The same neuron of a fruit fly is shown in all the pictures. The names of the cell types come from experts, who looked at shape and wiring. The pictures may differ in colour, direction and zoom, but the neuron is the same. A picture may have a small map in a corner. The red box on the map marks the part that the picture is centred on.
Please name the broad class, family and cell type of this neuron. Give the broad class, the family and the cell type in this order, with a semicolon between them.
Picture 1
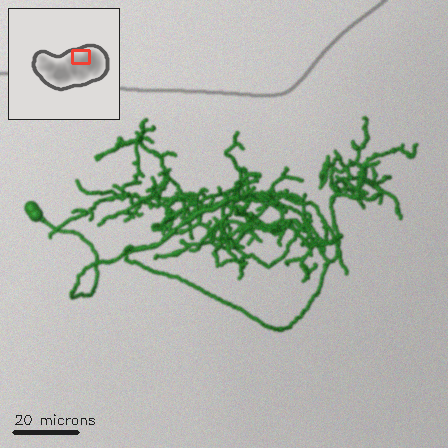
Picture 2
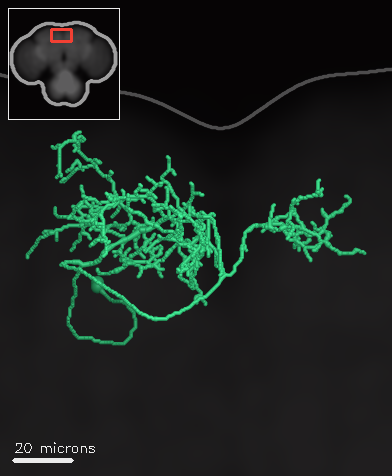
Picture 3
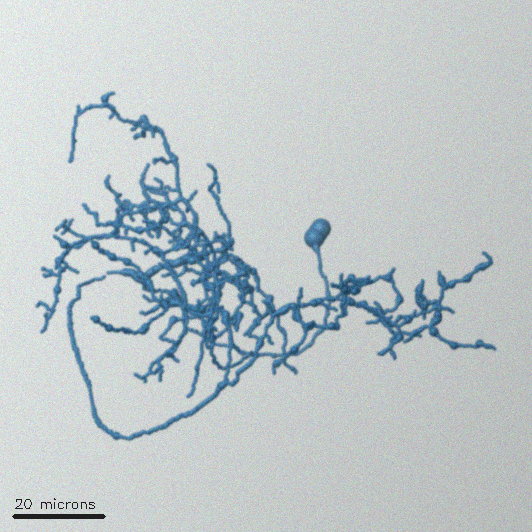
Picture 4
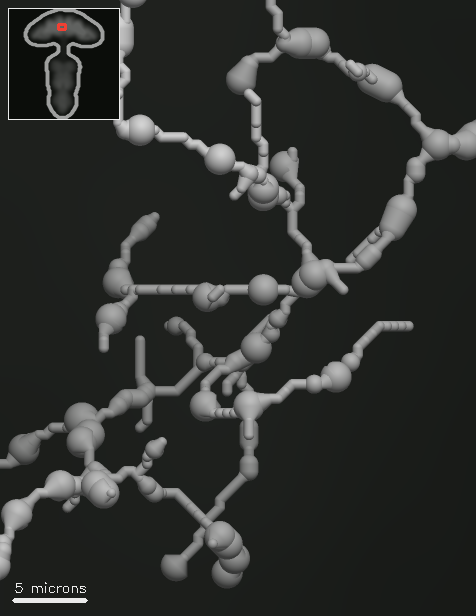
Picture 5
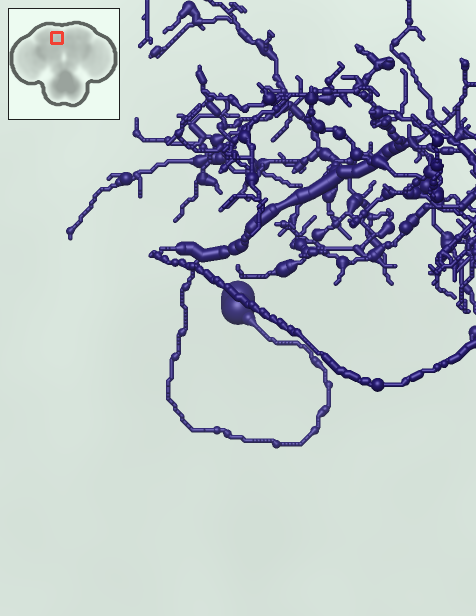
central-brain intrinsic neuron; hemilineage DM3_dorso_medial; SMP513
